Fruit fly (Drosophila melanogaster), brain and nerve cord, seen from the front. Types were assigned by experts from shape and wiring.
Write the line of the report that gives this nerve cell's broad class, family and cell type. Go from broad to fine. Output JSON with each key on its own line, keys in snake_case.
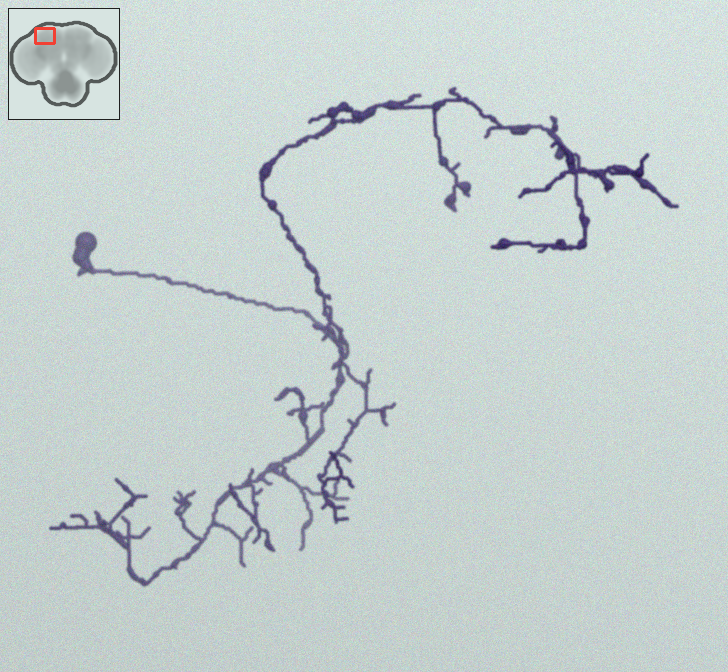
{
 "broad_class": "central-brain intrinsic neuron",
 "family": "hemilineage LHp2",
 "cell_type": "LHPV6h1_b"
}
